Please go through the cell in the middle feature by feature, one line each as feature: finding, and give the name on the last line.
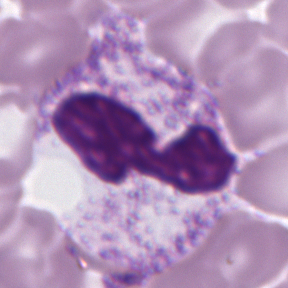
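Nucleus: two lobes, joined by a short, thick band
Lobe size: the left one larger than the right, I note
Nucleoli: none that I can see
Outline: irregular and angular, not round
Name: segmented neutrophil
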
